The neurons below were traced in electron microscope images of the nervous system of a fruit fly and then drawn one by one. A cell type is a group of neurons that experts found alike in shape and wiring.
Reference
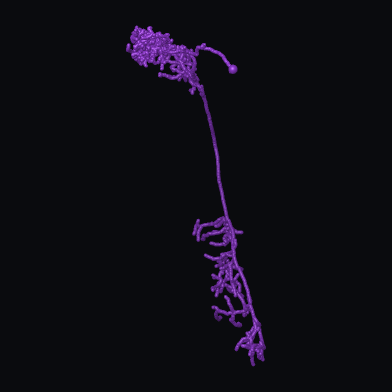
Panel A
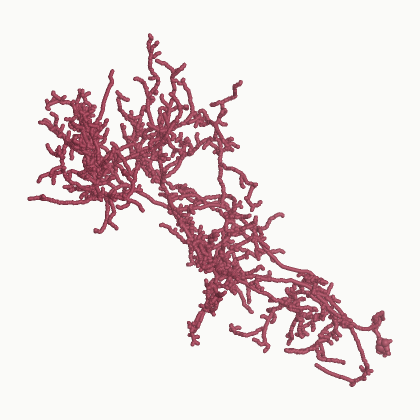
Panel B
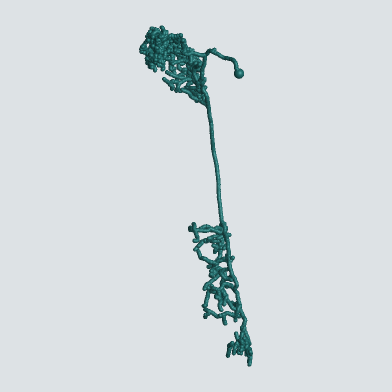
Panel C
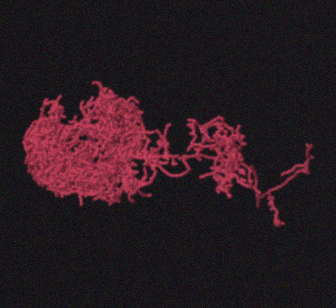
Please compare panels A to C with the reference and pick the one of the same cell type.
B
